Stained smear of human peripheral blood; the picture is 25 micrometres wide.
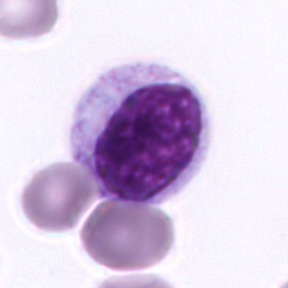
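Metamyelocyte, about 12 micrometres across. The oval nucleus fills about 60% of the cell's area and sits off-centre, toward the right side of the cell. The widest band of cytoplasm lies on the upper-left side of the nucleus. Chromatin is mottled with small paler spots, and fine purple granules are scattered through the cytoplasm.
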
